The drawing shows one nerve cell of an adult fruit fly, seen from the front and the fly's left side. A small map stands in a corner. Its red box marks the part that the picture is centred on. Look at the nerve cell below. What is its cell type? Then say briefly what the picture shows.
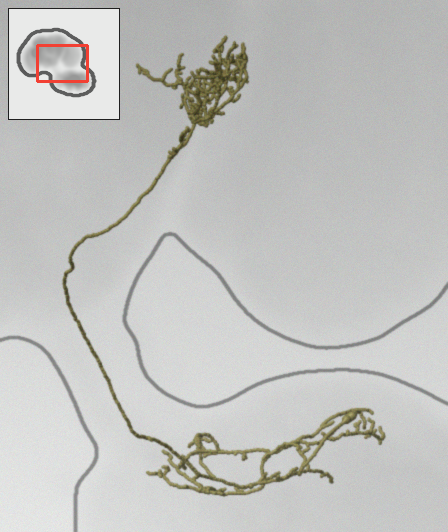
Its cell type is ANXXX250. It is an ascending neuron. The cell body can be seen at the lower right of the picture. In this view it is taller than it is wide.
